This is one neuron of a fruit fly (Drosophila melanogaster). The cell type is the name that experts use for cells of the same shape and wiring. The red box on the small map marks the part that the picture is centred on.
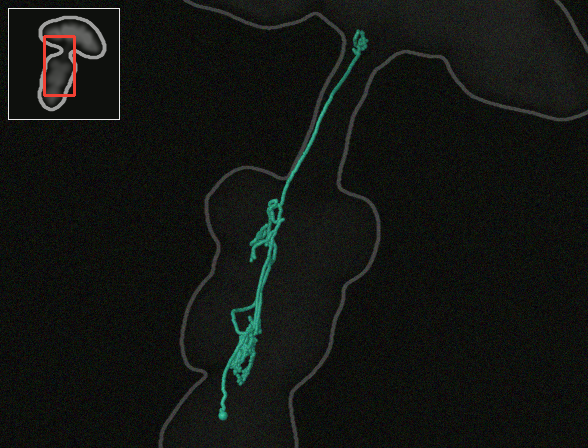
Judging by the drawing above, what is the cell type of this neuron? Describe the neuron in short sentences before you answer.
It runs through the neck, between the brain and the nerve cord. The cell body is at the bottom of the picture. This is an ascending neuron. It is of cell type ANXXX171.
